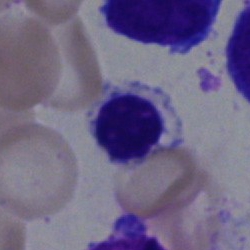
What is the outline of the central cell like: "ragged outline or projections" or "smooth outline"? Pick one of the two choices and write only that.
Ragged outline or projections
